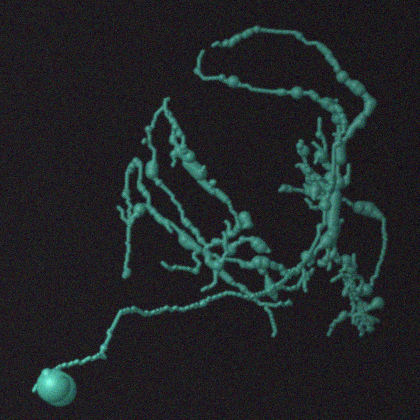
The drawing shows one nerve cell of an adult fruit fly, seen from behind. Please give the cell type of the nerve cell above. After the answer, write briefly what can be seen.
It is of cell type IN02A054. Its broad class is nerve-cord intrinsic neuron. The picture shows dozens of branch ends. As drawn here it is about as wide as it is tall.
